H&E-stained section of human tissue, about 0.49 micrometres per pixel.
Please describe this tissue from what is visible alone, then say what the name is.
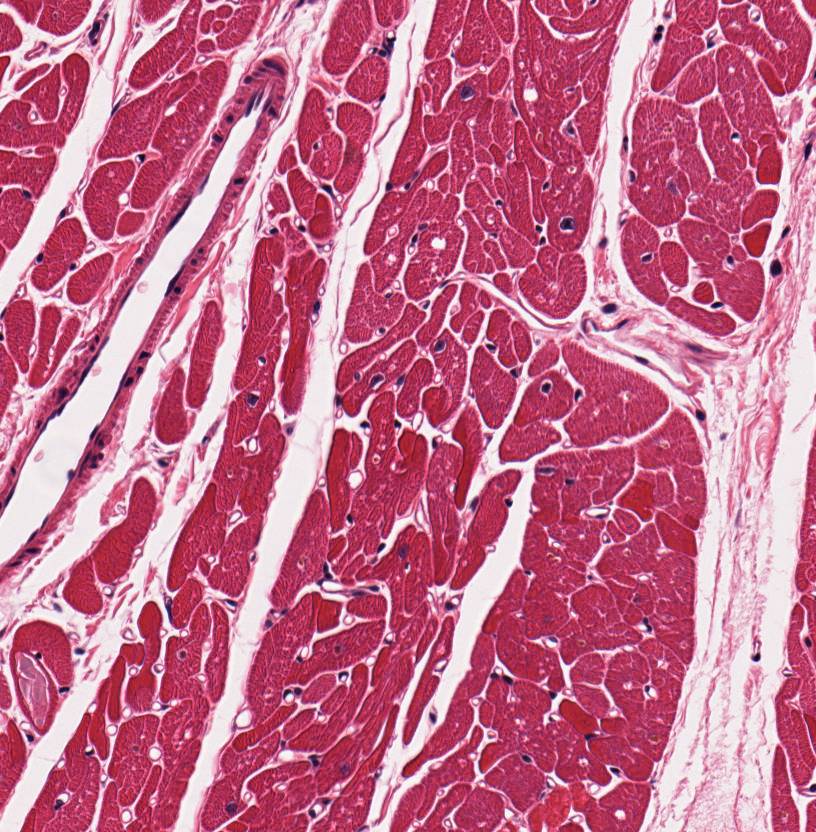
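Deep red-staining muscle fibres, grouped in bundles, occupy most of the field. Many fibres branch and join their neighbours. Many fibre nuclei lie within a small clear space in the cytoplasm. No fat cells are present. This is the left ventricle of the heart.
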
